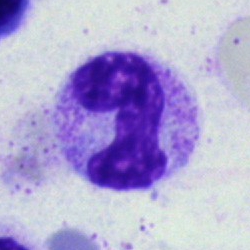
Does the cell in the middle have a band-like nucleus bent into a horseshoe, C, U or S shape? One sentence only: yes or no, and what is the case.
Yes, the cell has a band-shaped, curved nucleus without separate lobes.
